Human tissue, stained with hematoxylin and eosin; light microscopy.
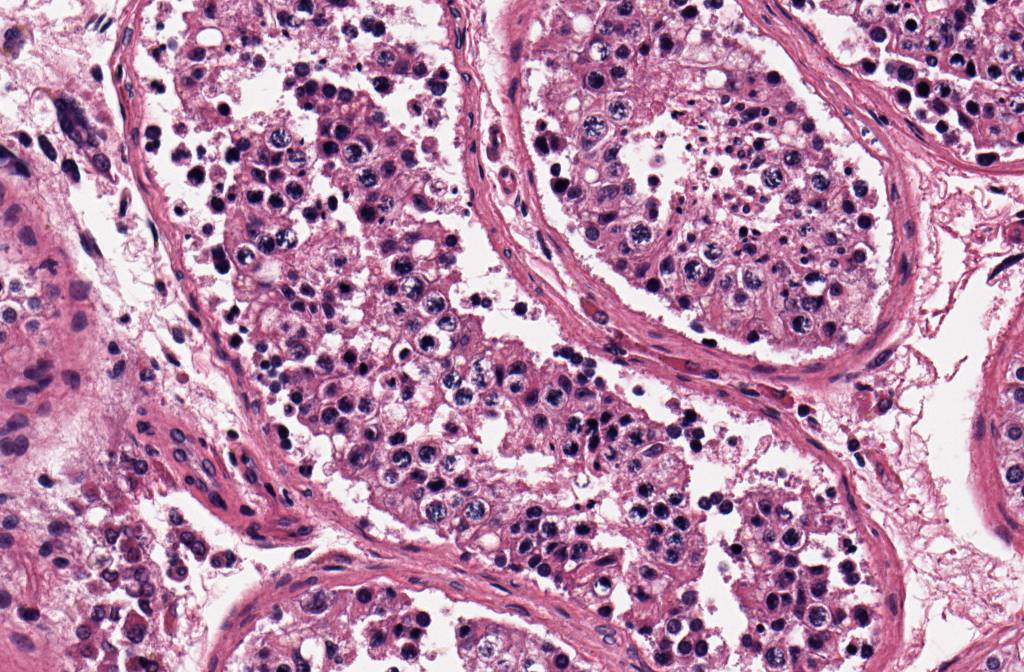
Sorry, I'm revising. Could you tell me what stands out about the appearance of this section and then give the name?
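I see tubules crowded with large round germ cells, nuclear chromatin coarse, clumped, thread-like. On the right, loose, pale pink, wispy stroma between tubules. White clefts loosen the cells from one another and the wall. It's testis.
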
